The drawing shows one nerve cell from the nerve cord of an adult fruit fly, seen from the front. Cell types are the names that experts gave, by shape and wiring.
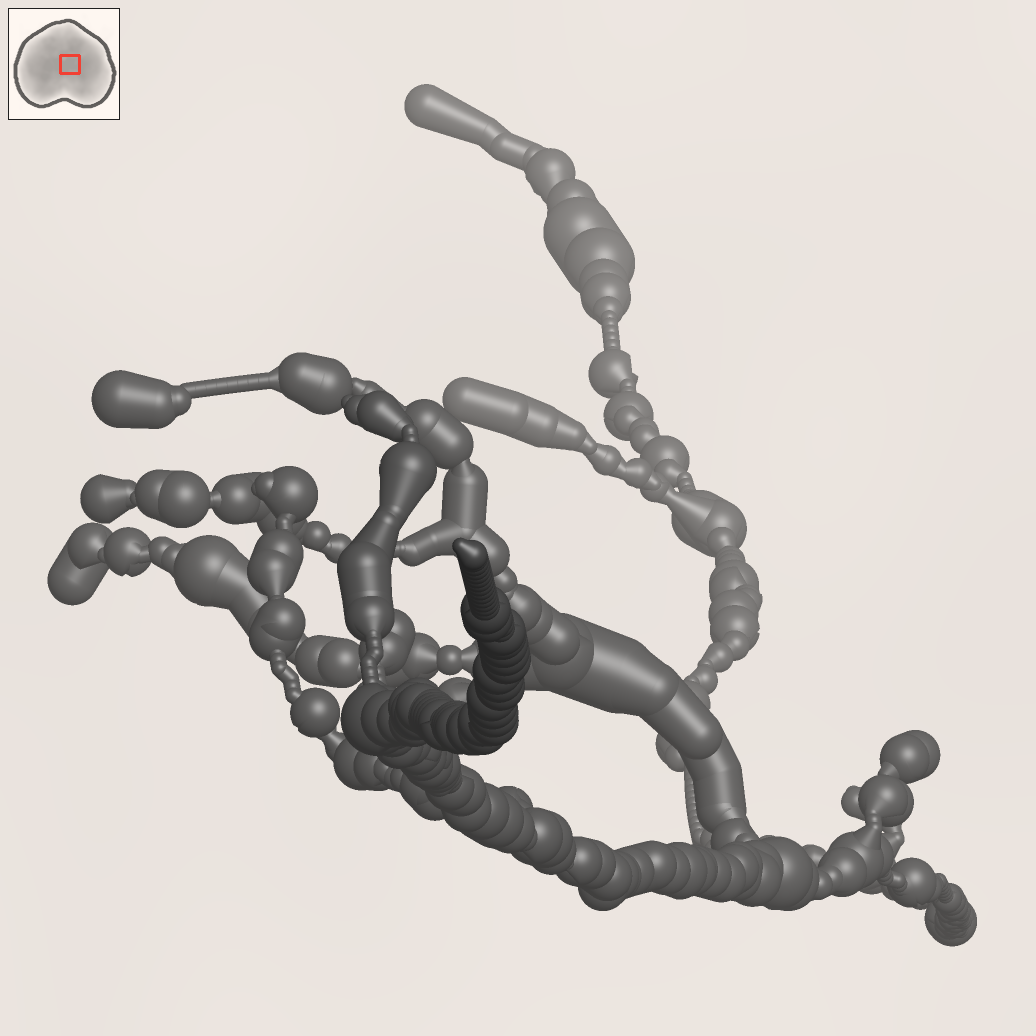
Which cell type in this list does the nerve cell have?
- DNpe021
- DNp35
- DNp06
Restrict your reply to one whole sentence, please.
This nerve cell is a cell of type DNp35.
